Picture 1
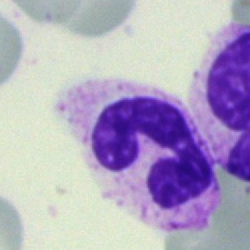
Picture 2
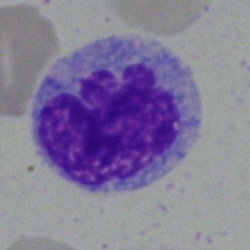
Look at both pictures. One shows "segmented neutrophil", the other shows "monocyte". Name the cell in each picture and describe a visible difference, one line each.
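The cell in picture 1 is a segmented neutrophil. The cytoplasm is plentiful and pale pinkish-lilac.
The cell in picture 2 is a monocyte. The nucleus fills most of the cell, leaving a cytoplasmic rim that is widest at the top and right.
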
